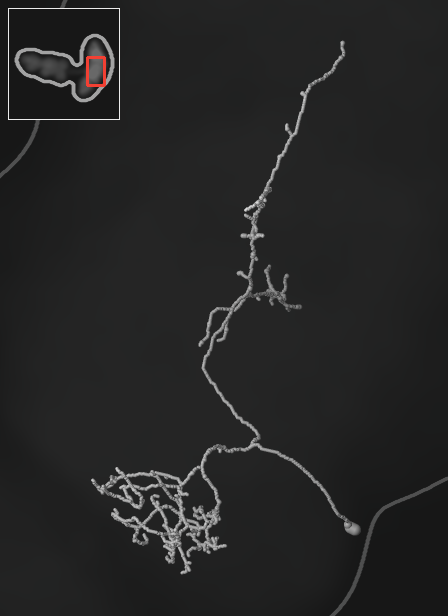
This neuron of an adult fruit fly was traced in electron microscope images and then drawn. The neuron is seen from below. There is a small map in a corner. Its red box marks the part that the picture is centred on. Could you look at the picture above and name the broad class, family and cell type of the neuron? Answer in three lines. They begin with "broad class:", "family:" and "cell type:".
broad class: central-brain intrinsic neuron
family: hemilineage LALa1_anterior
cell type: WED014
